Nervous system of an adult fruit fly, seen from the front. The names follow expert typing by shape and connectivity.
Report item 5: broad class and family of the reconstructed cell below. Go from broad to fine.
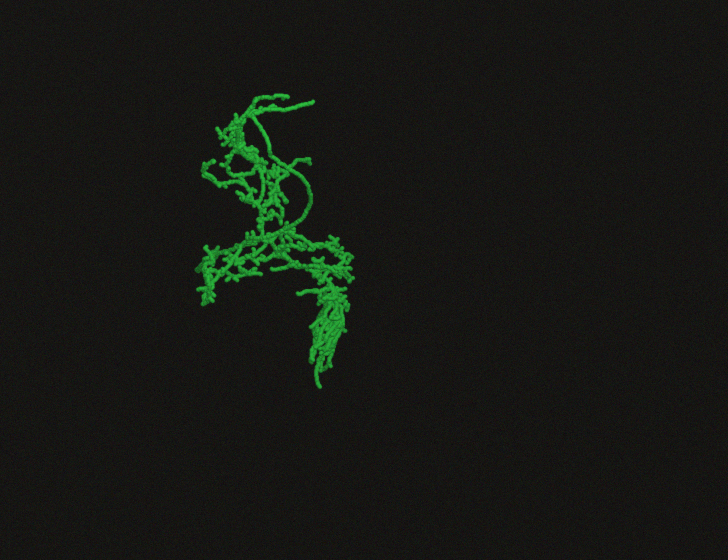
central-brain intrinsic neuron; hemilineage VLPl&p1_posterior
